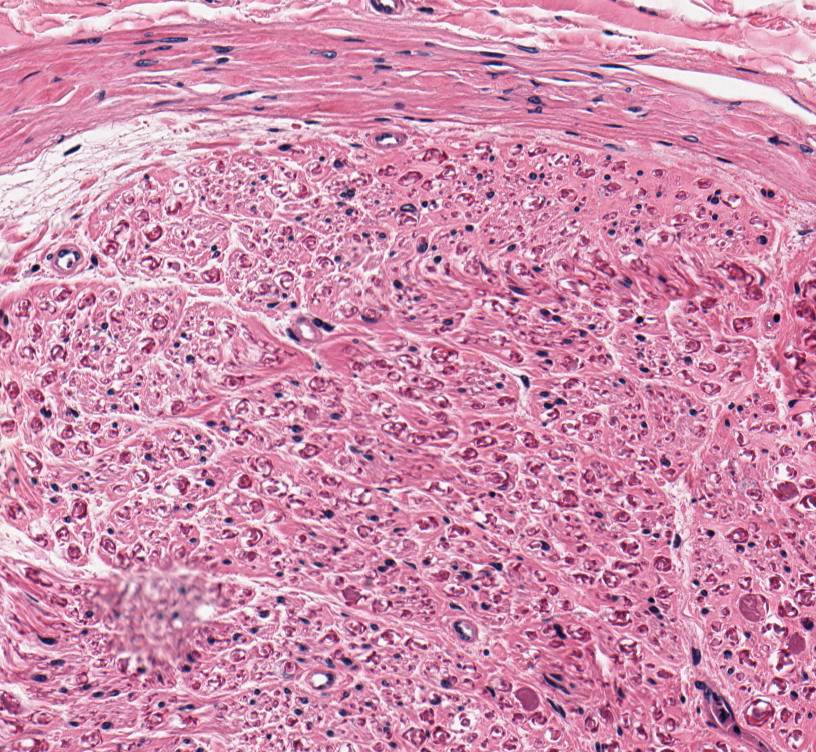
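Tibial nerve, shown as a large compact bundle of small round profiles cut in cross-section that fills most of the field, bordered along the top by a band of dense fibrous tissue. Thin pale septa divide the bundle into many small irregular groups. Many profiles have a pink centre ringed by a pale clear halo. Small dark ovoid nuclei lie between them, far fewer than the profiles.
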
